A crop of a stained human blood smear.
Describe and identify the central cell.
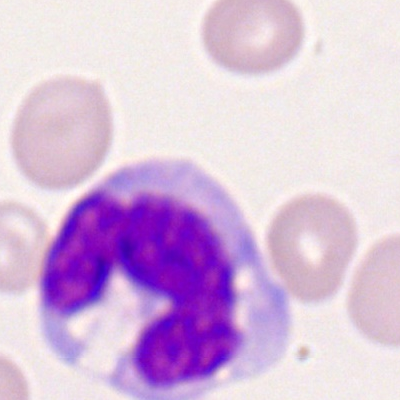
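A horseshoe-shaped nucleus curves around a pale central area. The cytoplasm is pale grey-blue and broadest above and to the right of the nucleus. A few small clear spots lie in the cytoplasm beside the right edge of the nucleus. This cell is a monocyte.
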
